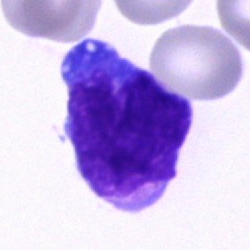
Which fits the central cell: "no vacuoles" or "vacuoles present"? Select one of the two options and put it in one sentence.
This cell shows one or more clear vacuoles in its cytoplasm.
